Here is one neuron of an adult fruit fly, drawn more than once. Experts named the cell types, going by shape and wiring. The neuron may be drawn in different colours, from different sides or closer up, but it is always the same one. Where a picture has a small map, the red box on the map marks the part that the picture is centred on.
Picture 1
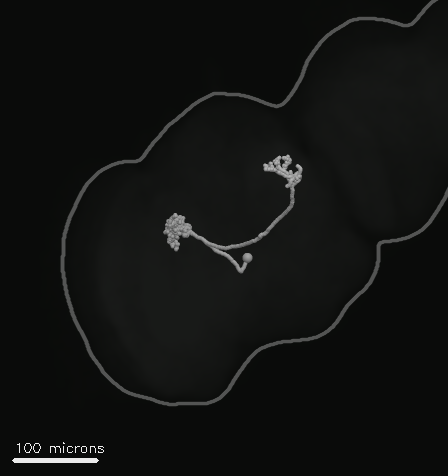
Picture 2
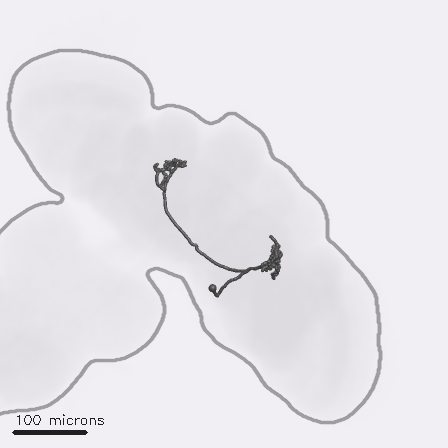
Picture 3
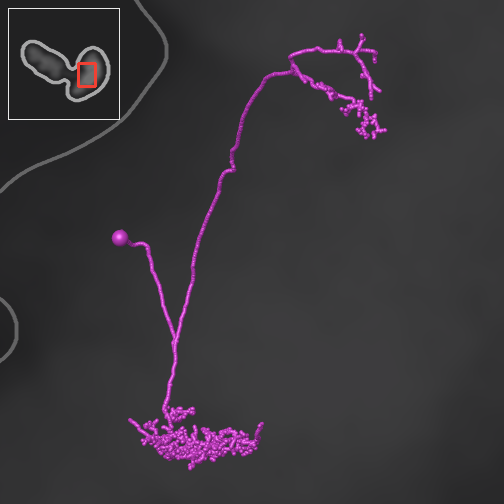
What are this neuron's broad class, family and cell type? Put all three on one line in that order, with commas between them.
central-brain intrinsic neuron, hemilineage DM6_ventral, WED166_d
